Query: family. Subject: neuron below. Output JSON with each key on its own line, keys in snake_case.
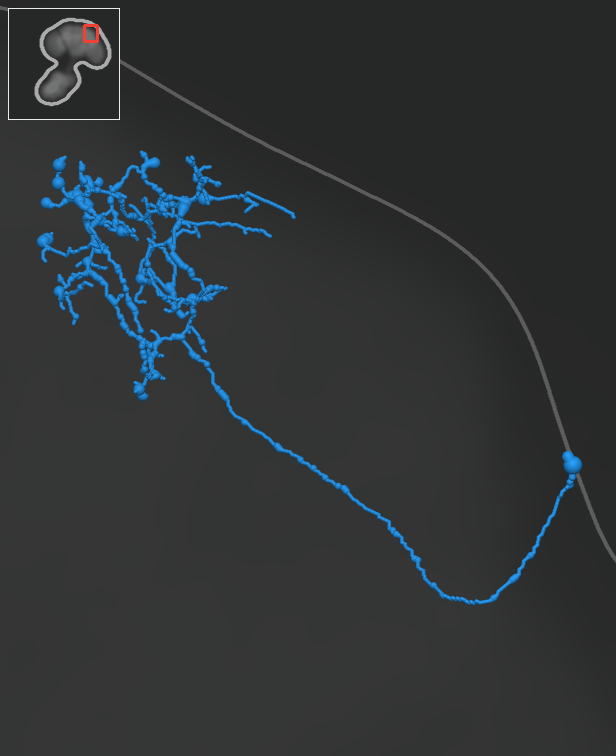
{
 "family": "hemilineage SLPal3_and_SLPal4_dorsal"
}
